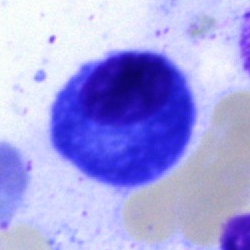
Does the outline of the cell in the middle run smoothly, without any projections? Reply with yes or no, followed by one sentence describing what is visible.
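Yes. The cell outline is round to slightly oval with a smooth edge.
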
